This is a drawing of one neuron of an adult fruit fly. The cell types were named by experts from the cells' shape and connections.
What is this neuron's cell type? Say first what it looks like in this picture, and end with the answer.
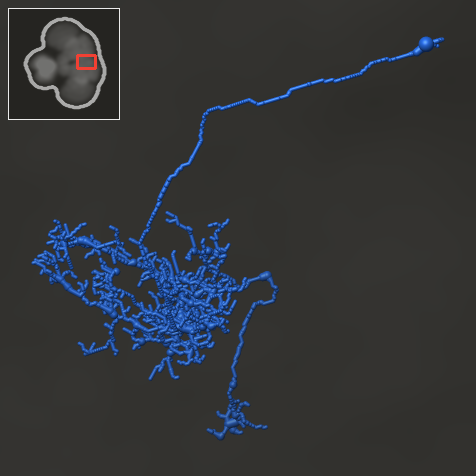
The cell body is at the upper right of the picture. The picture shows dozens of branch ends. It is a central-brain intrinsic neuron. The cell type is FC2A.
